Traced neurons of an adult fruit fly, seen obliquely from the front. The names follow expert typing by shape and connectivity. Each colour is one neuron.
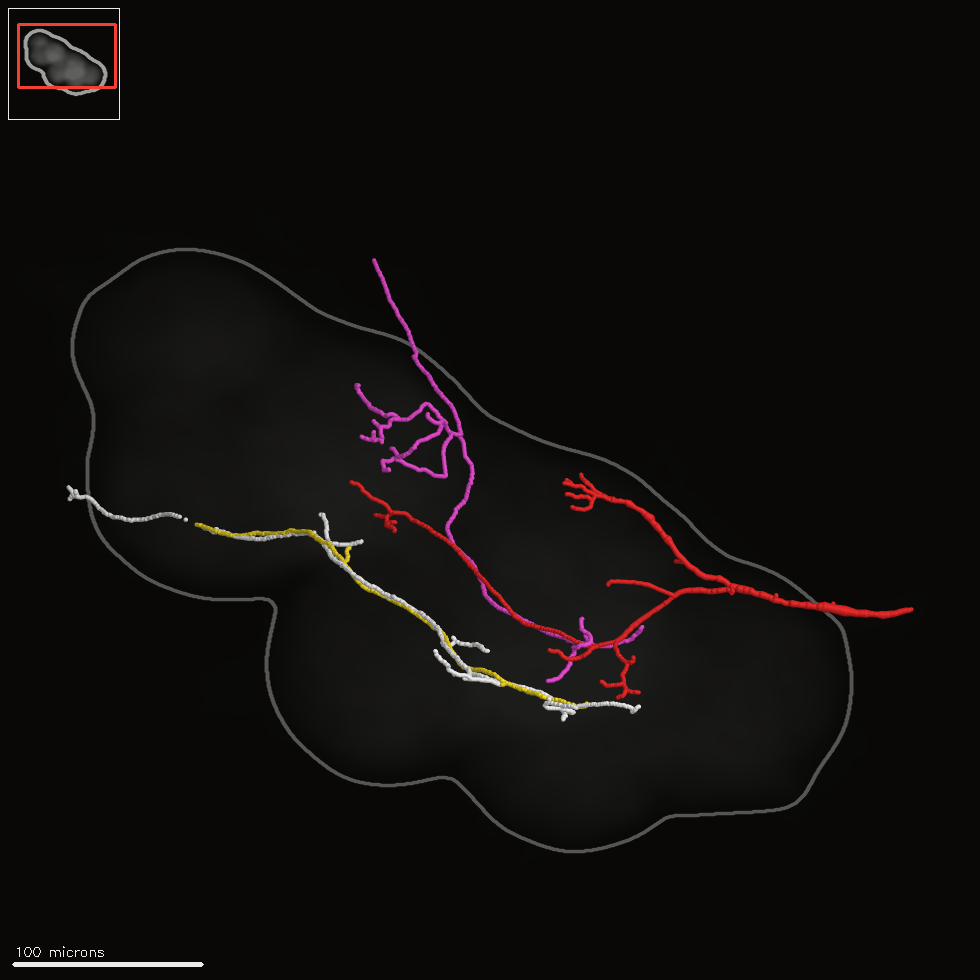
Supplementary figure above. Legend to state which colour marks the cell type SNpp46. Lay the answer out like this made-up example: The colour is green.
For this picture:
The colour is yellow.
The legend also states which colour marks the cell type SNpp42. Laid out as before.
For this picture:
The colour is white.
